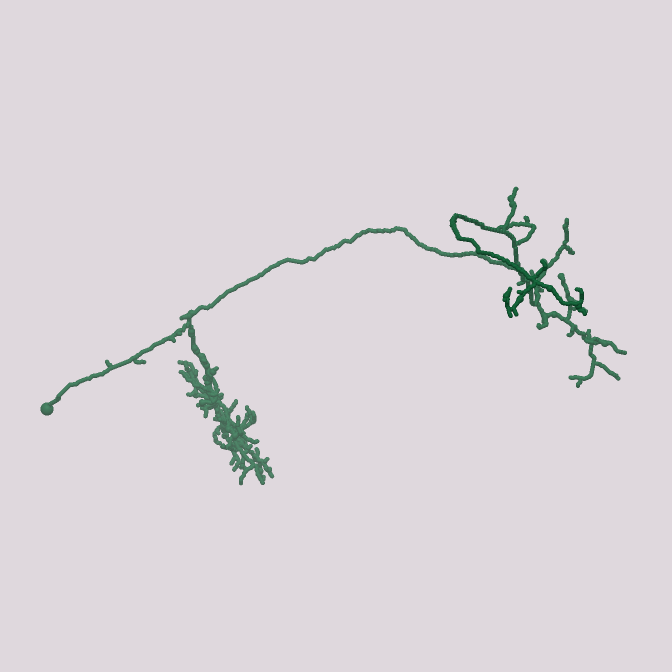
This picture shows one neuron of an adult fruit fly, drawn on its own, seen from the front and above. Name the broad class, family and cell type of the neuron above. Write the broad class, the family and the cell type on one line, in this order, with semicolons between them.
visual projection neuron; MeTu; MeTu4a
